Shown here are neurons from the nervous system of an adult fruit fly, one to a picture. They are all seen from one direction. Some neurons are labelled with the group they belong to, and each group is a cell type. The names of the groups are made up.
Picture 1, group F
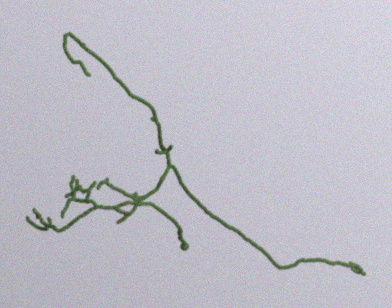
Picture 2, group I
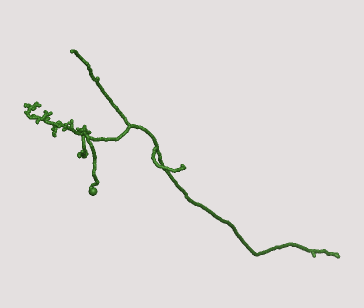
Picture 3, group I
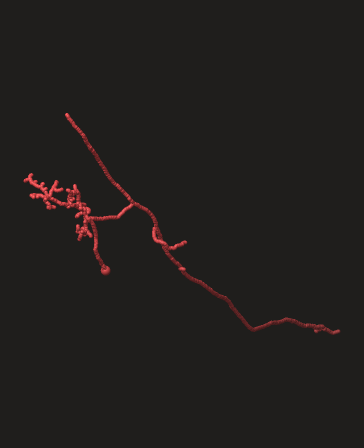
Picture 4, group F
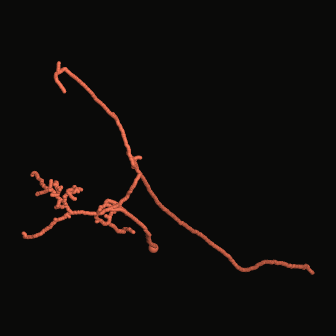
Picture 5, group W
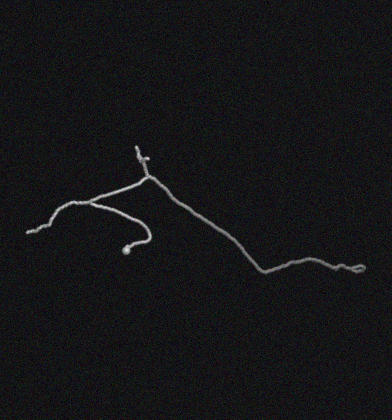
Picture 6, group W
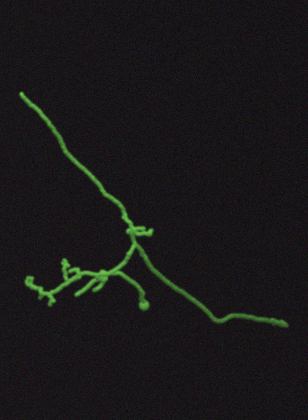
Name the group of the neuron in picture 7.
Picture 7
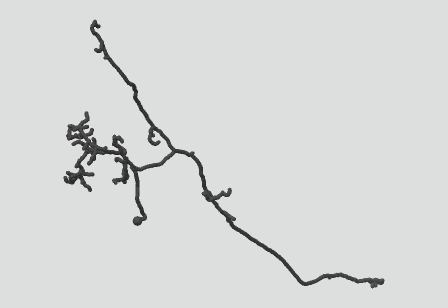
group W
